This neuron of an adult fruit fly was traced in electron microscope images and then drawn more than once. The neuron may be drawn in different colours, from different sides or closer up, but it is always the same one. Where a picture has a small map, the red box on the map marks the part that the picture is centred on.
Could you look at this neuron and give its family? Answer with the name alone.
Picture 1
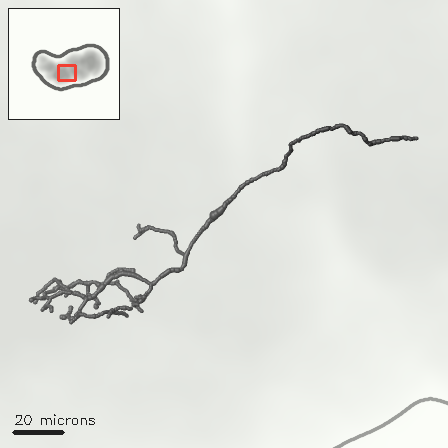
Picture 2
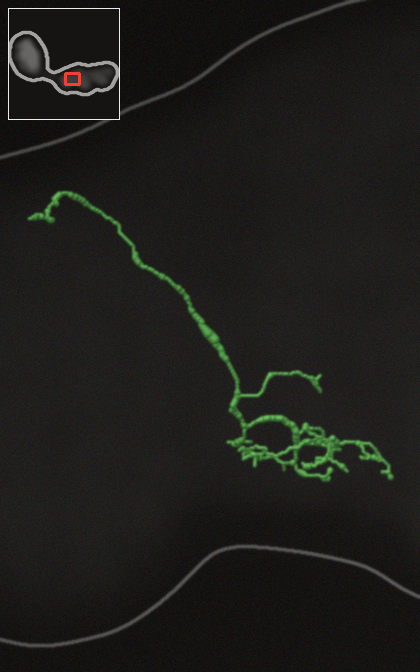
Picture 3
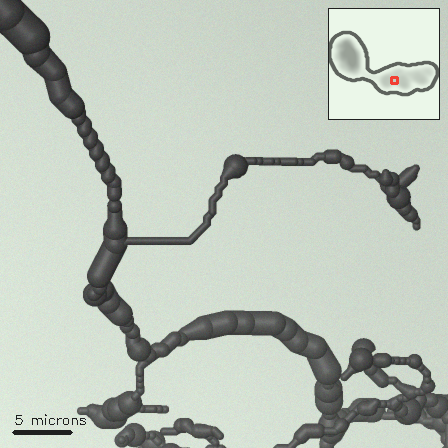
class mechanosensory tactile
